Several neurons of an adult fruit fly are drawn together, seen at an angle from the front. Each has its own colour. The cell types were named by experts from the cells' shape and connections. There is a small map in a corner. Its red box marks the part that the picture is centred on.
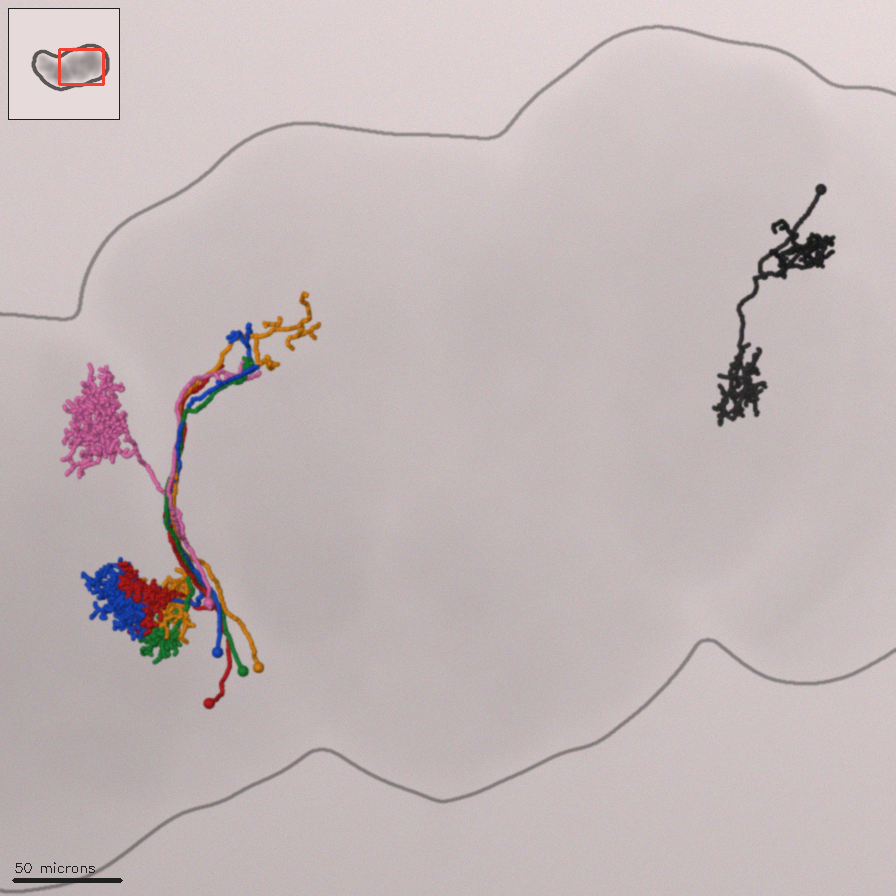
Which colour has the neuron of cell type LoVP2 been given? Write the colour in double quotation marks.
"orange"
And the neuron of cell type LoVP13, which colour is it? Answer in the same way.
"red"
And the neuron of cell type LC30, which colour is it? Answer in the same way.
"green"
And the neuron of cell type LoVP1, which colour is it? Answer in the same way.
"blue"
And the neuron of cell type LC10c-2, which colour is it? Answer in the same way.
"black"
